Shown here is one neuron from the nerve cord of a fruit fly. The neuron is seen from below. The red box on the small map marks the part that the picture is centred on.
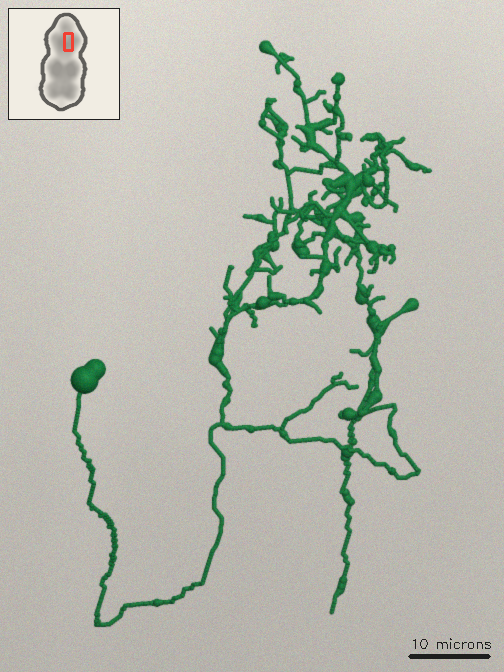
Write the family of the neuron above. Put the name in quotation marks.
"hemilineage 14A"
